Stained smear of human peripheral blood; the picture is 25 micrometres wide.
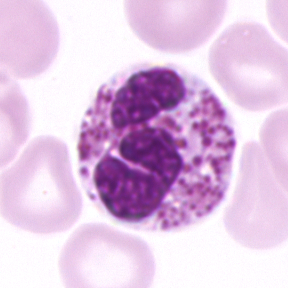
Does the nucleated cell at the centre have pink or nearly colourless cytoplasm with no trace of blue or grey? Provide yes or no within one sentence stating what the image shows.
Yes, the cytoplasm of this cell is pink, salmon or almost colourless, with no blue or grey.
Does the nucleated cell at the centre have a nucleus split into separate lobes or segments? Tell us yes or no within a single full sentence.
Yes, what the nucleus of this cell shows is division into separate lobes.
